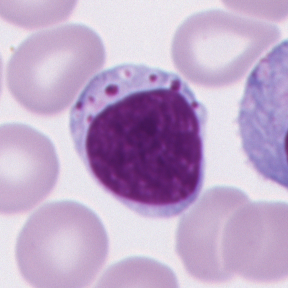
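Large granular lymphocyte at the centre of the field. Nucleus a single rounded mass without lobes, set low so the widest band of cytoplasm lies above it. Chromatin dark purple, coarsely clumped. Cytoplasm pale greyish-blue.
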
